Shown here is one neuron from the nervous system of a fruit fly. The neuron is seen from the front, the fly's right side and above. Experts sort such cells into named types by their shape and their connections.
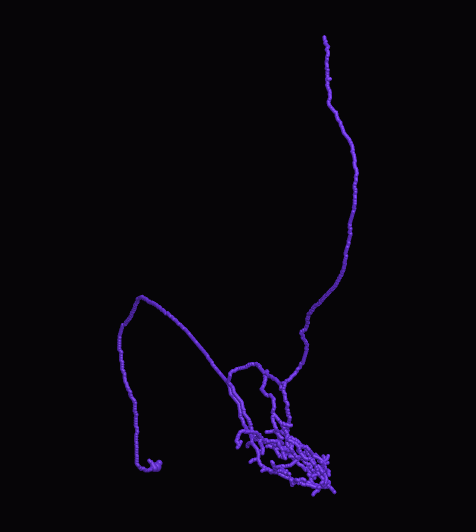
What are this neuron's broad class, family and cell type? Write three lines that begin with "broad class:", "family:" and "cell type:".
broad class: central-brain intrinsic neuron
family: hemilineage LB5
cell type: PRW042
